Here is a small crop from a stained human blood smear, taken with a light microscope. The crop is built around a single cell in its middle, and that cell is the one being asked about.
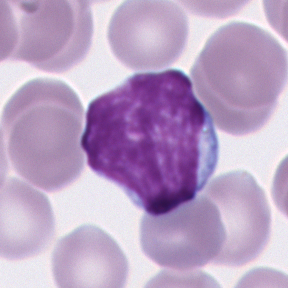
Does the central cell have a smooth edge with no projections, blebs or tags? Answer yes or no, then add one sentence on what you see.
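No. The cell outline is irregular and slightly angular, with small bumps.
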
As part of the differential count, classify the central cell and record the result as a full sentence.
Centred in the crop is a typical lymphocyte.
